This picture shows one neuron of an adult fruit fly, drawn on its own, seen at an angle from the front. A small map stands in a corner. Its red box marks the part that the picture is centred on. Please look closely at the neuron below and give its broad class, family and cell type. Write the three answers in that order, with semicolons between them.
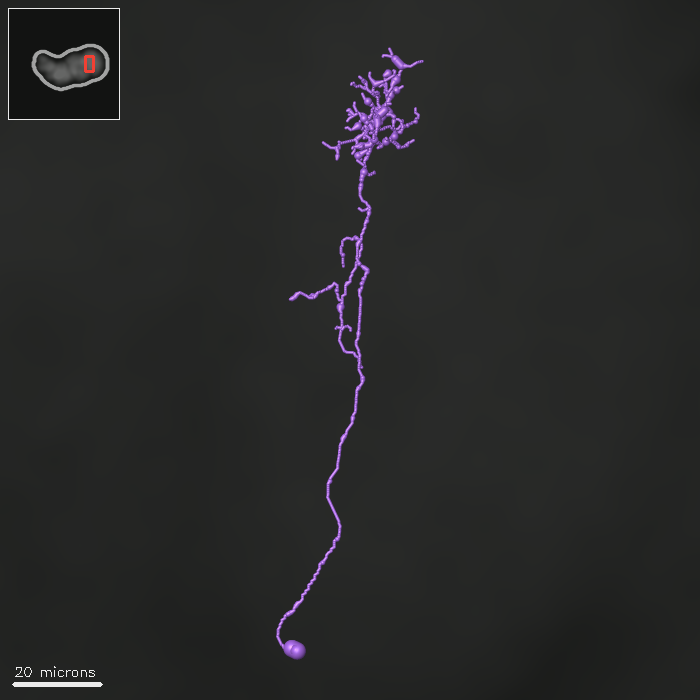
optic-lobe intrinsic neuron; Li; Li21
